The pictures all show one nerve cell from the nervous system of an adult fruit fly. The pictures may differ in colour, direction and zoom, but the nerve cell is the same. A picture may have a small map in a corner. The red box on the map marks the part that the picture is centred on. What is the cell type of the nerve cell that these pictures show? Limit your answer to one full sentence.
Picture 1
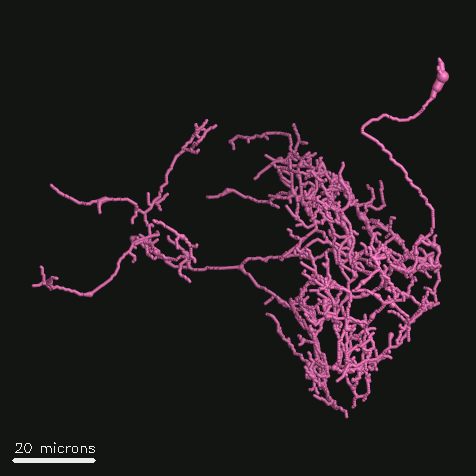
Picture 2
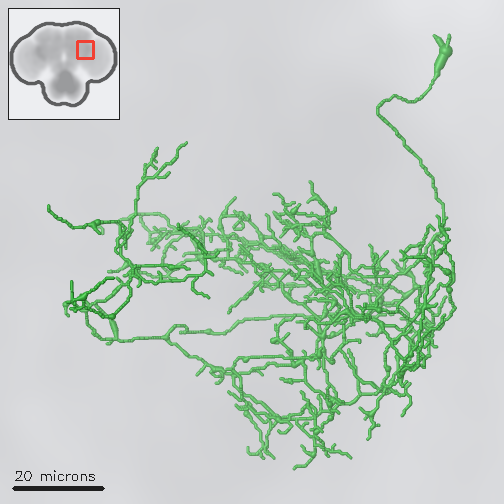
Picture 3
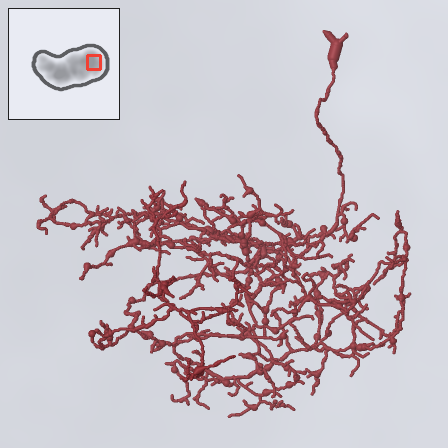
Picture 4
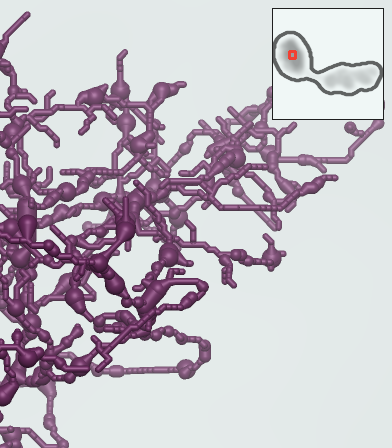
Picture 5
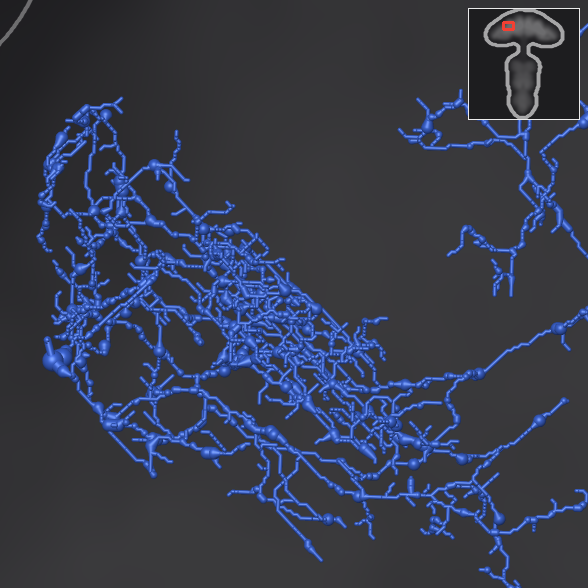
This nerve cell counts as a member of the cell type PVLP081.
